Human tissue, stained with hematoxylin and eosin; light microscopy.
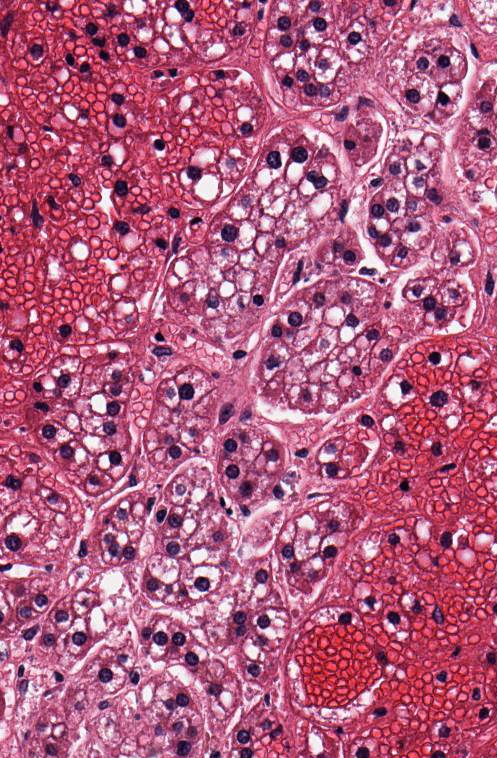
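Adrenal gland (H&E). Central nests: cells with pale, finely vacuolated cytoplasm and round, dark, mostly central nuclei. Left and right sides crowded with small round bright red bodies with dark rims. Near bottom right, a rounded nest packed with red round bodies.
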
